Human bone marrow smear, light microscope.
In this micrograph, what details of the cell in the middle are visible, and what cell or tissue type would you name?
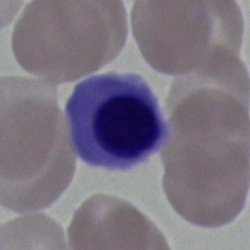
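Chromatin very dark, densely and evenly stained. No nucleolus visible. Cytoplasm: moderate blue-violet rim, widest on the left, without vacuoles. Cell: erythroblast.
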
